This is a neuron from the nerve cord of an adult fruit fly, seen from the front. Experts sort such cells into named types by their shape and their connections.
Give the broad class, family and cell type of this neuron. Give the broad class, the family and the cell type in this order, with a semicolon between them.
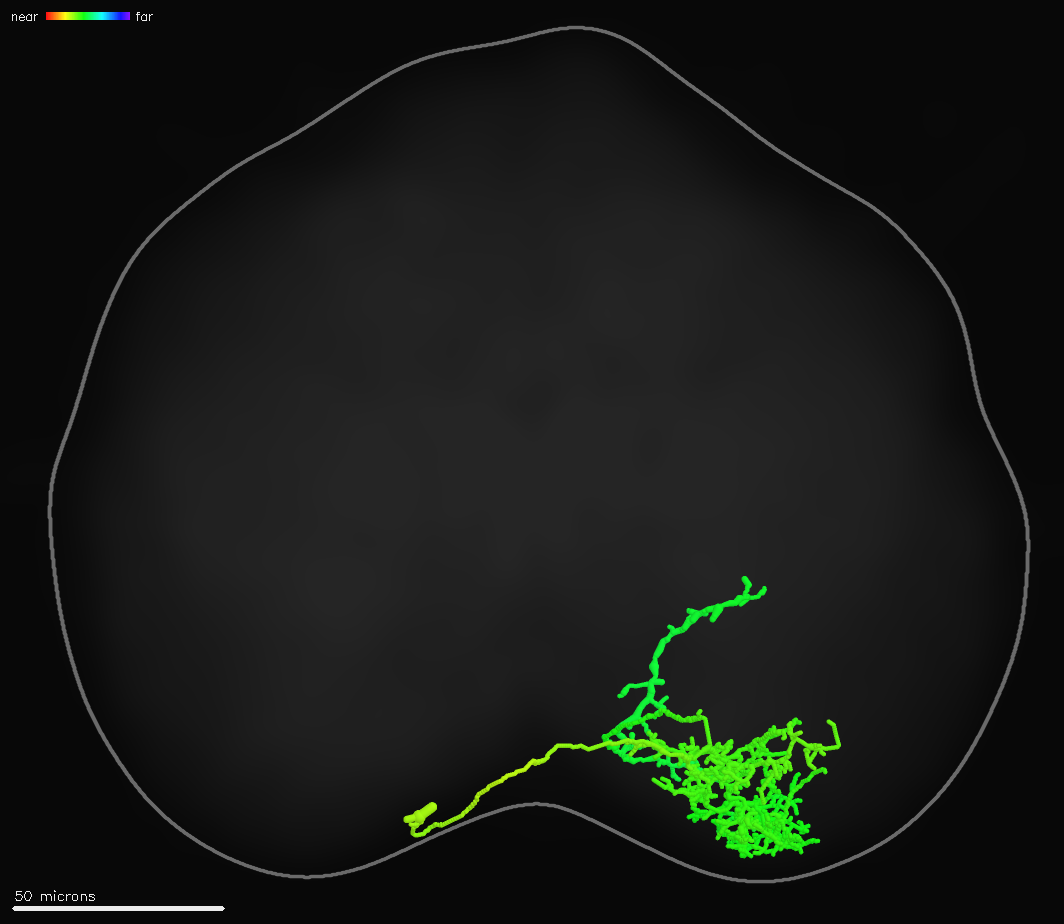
nerve-cord intrinsic neuron; hemilineage 14A; IN14A015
